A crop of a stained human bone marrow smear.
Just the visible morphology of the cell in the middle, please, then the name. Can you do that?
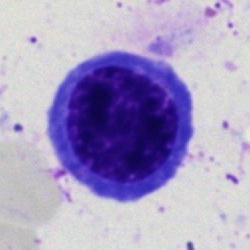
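Start with the outline: the cell is round, and its edge is slightly uneven and finely bumpy. The nucleus takes up most of the space, so only a narrow rim of cytoplasm runs all the way around it. Look at that cytoplasm, a deep, intense blue. The chromatin is dark purple and coarsely clumped rather than fine and even. This is an erythroblast.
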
